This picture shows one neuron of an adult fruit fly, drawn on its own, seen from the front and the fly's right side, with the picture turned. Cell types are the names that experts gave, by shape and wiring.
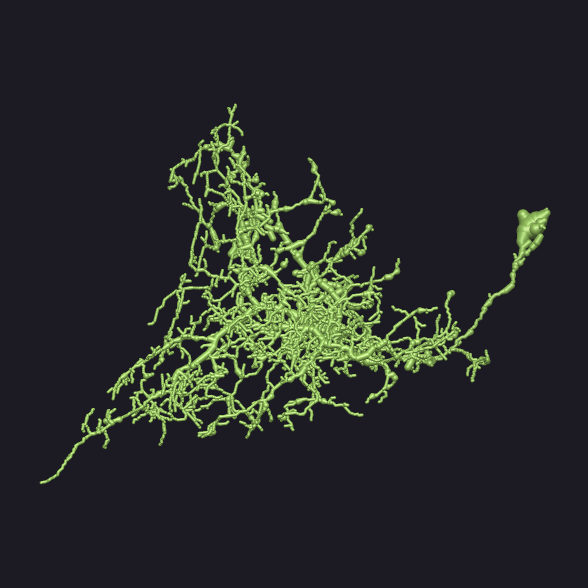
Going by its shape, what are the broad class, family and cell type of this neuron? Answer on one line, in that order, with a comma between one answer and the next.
nerve-cord intrinsic neuron, hemilineage 21A, IN21A007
